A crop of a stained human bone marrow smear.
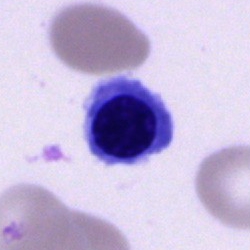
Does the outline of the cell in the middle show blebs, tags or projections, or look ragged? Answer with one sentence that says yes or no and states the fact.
Yes, there is a ragged or frayed outline, or there are projections, blebs or tags, on this cell.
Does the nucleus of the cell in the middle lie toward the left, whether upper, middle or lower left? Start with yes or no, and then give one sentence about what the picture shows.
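Yes. The cytoplasm forms a rim that is wider on the right side of the nucleus than on the left.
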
